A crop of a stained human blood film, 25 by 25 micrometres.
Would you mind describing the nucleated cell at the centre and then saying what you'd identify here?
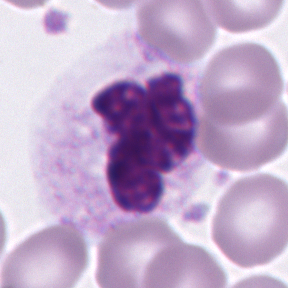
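Roughly round outline. Nucleus split into several clustered lobes. Abundant cytoplasm surrounds it, holding fine pinkish-lilac granules. This is a segmented neutrophil.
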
